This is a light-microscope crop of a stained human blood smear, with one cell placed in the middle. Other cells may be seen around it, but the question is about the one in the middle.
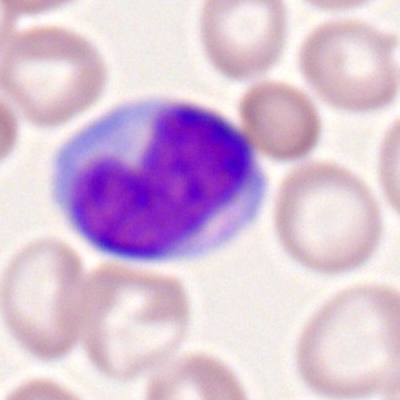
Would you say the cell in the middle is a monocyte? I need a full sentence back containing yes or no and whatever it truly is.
Yes, the cell placed centrally within the crop is a monocyte.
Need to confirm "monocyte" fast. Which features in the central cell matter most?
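What I notice first is the nucleus: a deep notch cuts in from its upper edge, giving it a bean-like, folded shape.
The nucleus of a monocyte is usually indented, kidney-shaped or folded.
So that part fits the name monocyte well. The chromatin, I see, is dark purple with patchy lighter areas rather than evenly smooth. As for the cell as a whole, its outline is smooth and oval, wider from side to side than from top to bottom, and the band of cytoplasm is widest on its left side.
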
